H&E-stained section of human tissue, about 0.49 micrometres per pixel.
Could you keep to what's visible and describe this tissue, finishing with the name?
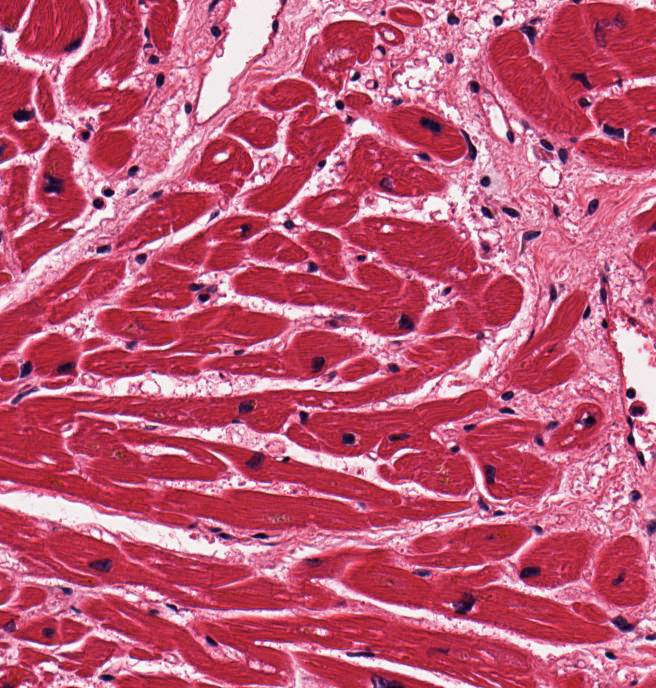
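Bundles of muscle fibres with deep red cytoplasm fill the field, parted by paler pink loose connective tissue. The fibres branch and rejoin instead of running as separate unbranched cylinders. Lower-half fibres are mostly cut lengthwise; many in the upper part are cut across or obliquely. This wispy tissue, with scattered small dark nuclei, is most plentiful at upper right. This is the left ventricle of the heart.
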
